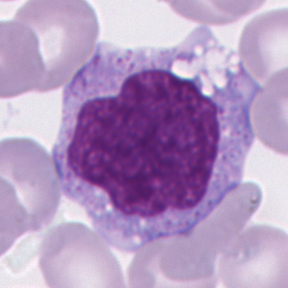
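Monocyte: start with the outline, which is irregular and pushed out into several blunt, angular bulges. Next, the nucleus is one single mass, its edge scalloped with shallow notches, and no distinct nucleolus can be picked out. Last, notice how faintly the cytoplasm is dusted with very fine purplish granules.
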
